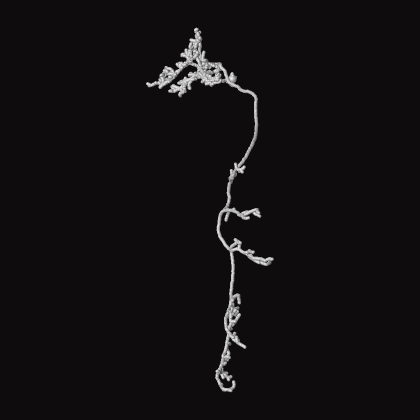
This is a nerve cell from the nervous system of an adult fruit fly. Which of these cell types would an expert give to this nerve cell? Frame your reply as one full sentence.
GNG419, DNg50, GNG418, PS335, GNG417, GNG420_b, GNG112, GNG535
This nerve cell is a member of the DNg50 cell type.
